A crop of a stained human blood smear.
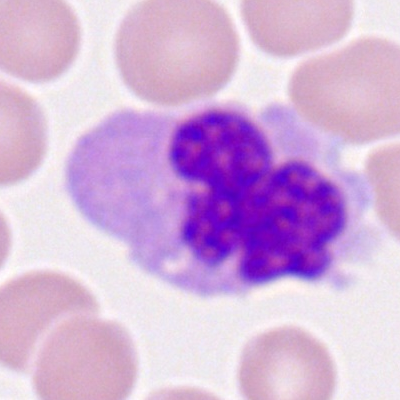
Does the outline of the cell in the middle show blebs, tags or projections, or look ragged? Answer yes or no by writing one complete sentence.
Yes, in outline this cell is rough rather than smooth and even.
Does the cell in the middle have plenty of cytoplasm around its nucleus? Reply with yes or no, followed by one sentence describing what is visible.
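Yes. The cytoplasm is plentiful and pale lilac-blue.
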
